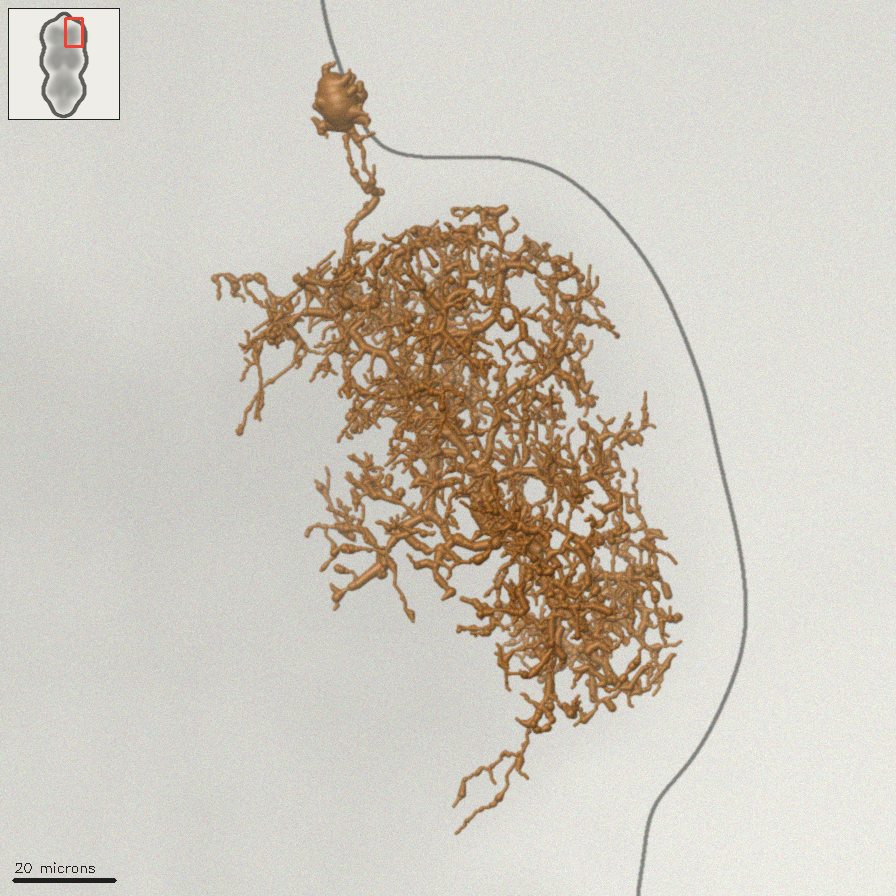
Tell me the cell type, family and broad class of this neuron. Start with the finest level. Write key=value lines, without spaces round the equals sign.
cell_type=IN08A002
family=hemilineage 08A
broad_class=nerve-cord intrinsic neuron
